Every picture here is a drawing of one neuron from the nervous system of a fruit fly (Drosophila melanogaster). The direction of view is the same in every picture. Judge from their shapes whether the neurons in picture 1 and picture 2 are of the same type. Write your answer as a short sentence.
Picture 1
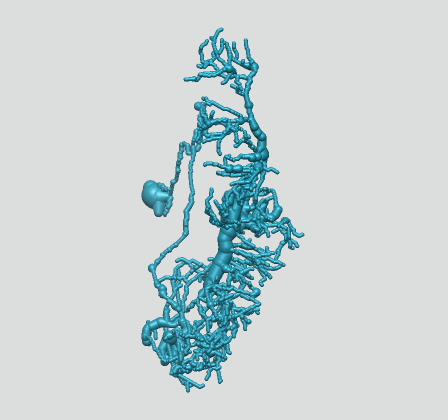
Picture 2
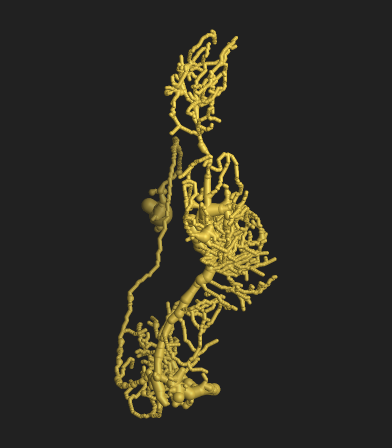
They are of the same cell type.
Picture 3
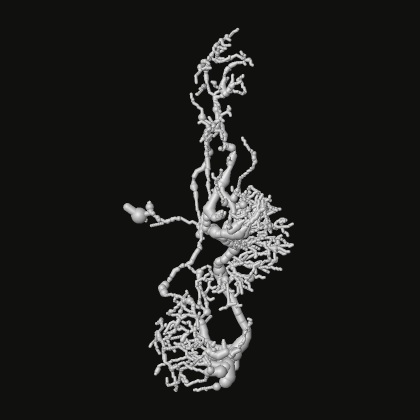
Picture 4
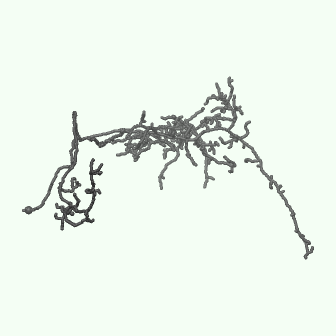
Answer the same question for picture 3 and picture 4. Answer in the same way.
They are of different cell types.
